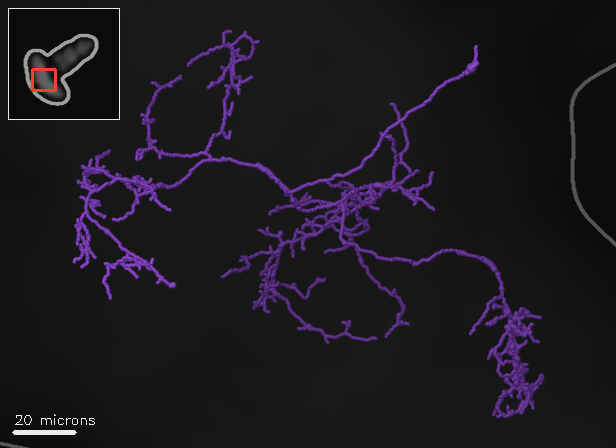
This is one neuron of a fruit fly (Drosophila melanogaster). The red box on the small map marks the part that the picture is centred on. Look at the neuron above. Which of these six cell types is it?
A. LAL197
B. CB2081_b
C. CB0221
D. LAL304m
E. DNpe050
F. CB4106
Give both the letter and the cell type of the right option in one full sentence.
What the neuron is, by cell type, is LAL197, option A.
